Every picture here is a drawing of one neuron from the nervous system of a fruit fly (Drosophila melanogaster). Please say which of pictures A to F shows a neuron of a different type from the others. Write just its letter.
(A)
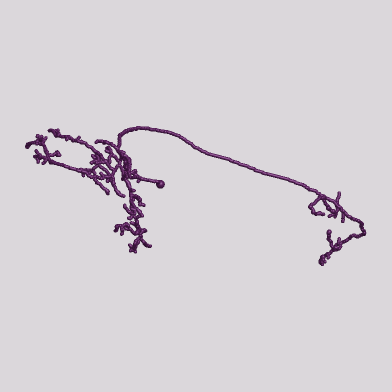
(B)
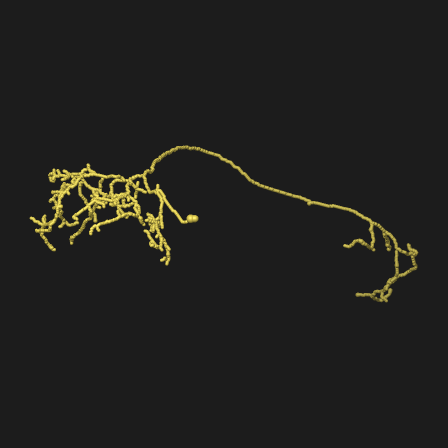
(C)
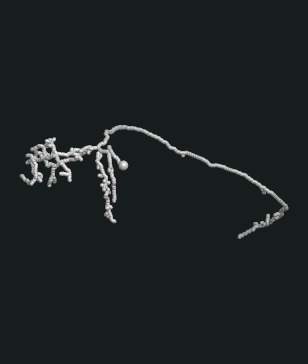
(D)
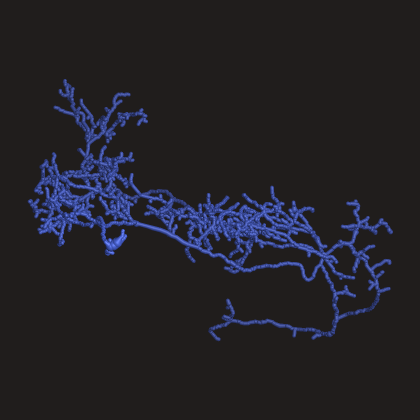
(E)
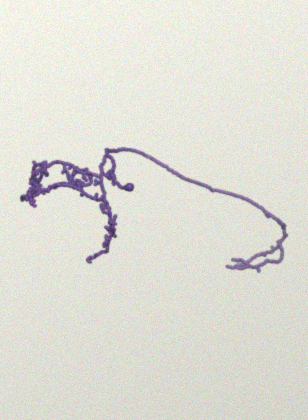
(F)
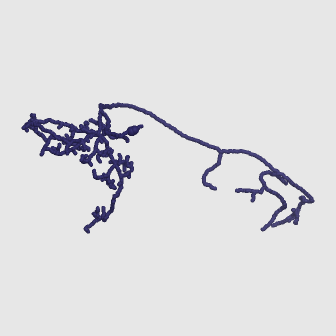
D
